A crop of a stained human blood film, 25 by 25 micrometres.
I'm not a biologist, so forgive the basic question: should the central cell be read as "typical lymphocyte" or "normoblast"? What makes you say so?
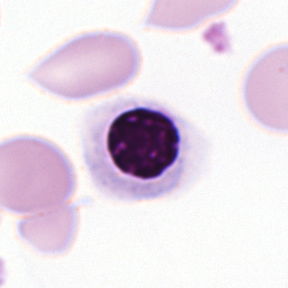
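I'd call it a normoblast rather than a typical lymphocyte.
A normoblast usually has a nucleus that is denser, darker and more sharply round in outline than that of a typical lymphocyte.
Here the nucleus, about 6 micrometres across in a cell of about 9 micrometres, is round in outline, and its chromatin is dense and dark purple with only a few small paler patches.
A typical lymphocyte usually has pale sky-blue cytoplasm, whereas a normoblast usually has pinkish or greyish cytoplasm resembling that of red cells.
This cytoplasm is pale greyish blue, and its greyish cast leans toward a normoblast. No nucleoli can be seen in the nucleus, and the cell outline is roughly round with a soft, slightly uneven edge.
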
